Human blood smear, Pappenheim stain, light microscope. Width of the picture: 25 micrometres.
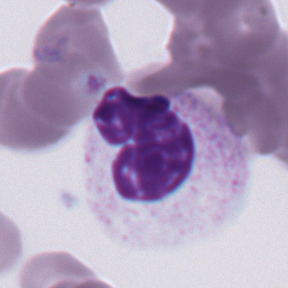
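Segmented neutrophil, the nucleated cell at the centre of a stained human peripheral blood smear. First, the nucleus lies off-centre toward the upper left. Second, its chromatin is dark purple and clumped, with paler patches between the clumps. Third, the cytoplasm is abundant and very pale, almost colourless. Last, many fine pink-red granules are scattered throughout it.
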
